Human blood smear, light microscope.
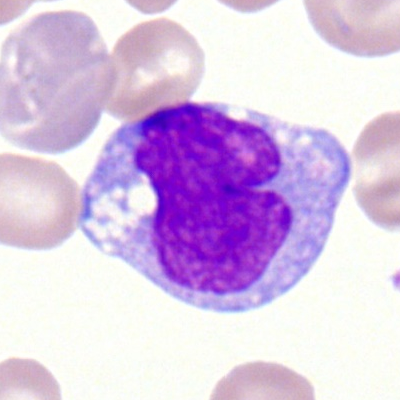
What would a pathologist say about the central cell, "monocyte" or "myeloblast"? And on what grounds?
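It's a monocyte. A deep notch cuts into the right side of the nucleus. The cytoplasm is pale grey-blue, with a cluster of clear vacuoles on the left side of the cell. Its granules are only fine and faint, and there are no large coarse ones.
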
